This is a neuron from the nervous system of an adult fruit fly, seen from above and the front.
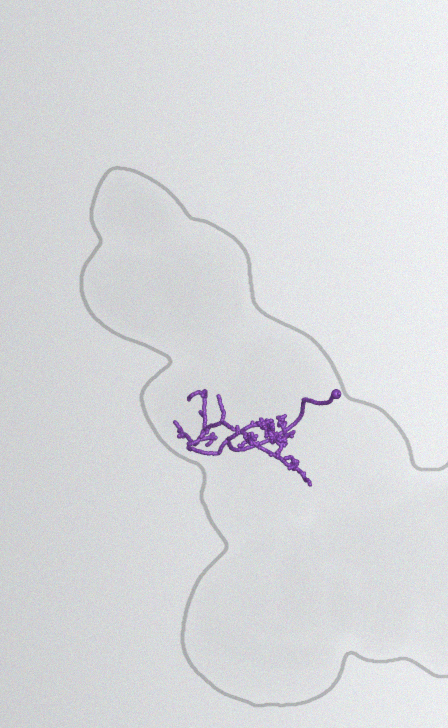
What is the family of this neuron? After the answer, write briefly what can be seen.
Its family is hemilineage 01A. Its broad class is nerve-cord intrinsic neuron. Its cell body lies on the right of the picture. As drawn here it is wider than it is tall.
